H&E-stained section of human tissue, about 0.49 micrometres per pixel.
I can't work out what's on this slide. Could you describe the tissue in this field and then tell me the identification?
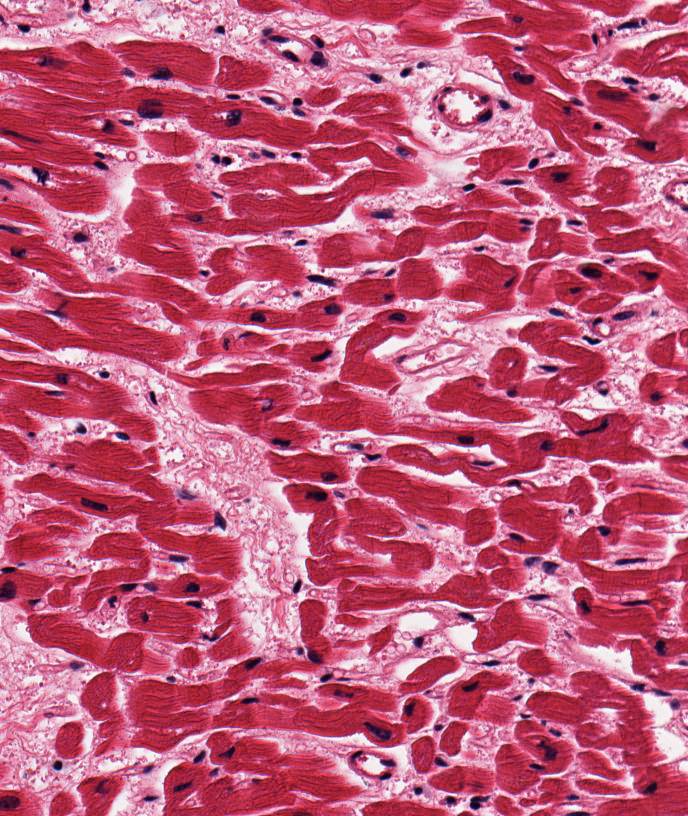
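Deep red muscle fibres occupy most of the field, running mainly side to side at varying oblique angles. Many fibres branch and join their neighbours, and their nuclei sit in the centre of the fibres. Some, especially in the lower right, are cut across and show as rounded red profiles. This is the left ventricle of the heart.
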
